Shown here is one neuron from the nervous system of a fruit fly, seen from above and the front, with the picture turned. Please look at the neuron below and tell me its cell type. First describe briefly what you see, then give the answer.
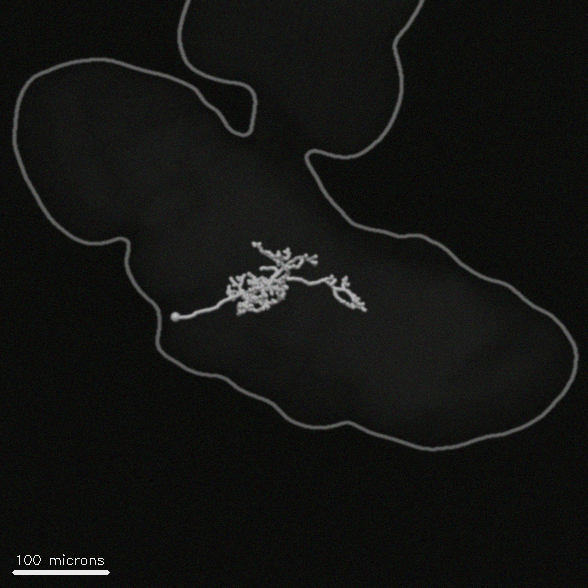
From left to right in the picture it spans about 200 microns. As drawn here it is more than twice as wide as it is tall. Its broad class is central-brain intrinsic neuron. It is of cell type VES100.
